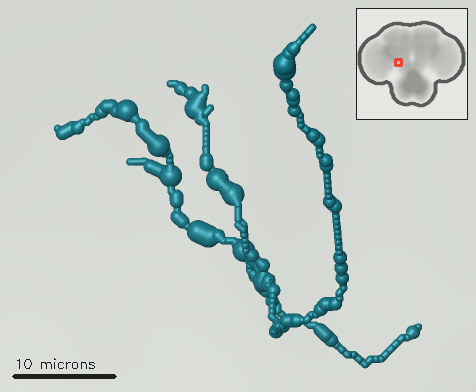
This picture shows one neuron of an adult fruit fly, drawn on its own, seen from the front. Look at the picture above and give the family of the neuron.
class mechanosensory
